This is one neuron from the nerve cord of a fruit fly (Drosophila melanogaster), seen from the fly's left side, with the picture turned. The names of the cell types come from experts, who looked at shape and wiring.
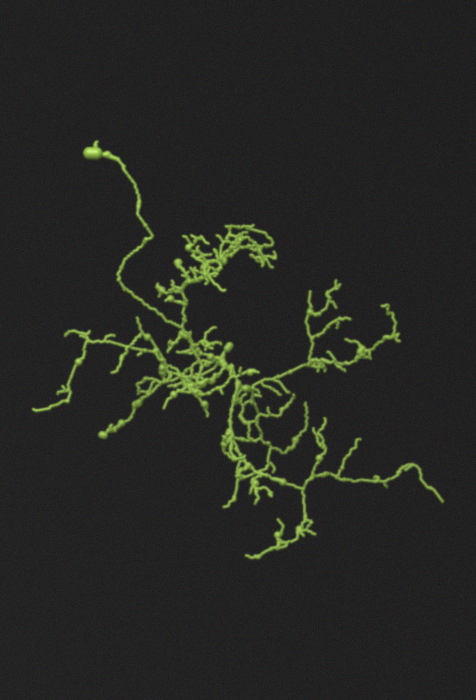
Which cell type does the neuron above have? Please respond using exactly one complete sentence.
With respect to cell type, this neuron is IN20A.22A037.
